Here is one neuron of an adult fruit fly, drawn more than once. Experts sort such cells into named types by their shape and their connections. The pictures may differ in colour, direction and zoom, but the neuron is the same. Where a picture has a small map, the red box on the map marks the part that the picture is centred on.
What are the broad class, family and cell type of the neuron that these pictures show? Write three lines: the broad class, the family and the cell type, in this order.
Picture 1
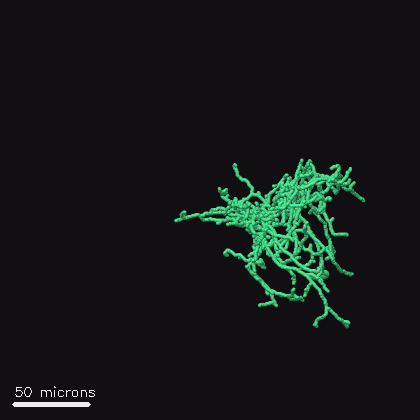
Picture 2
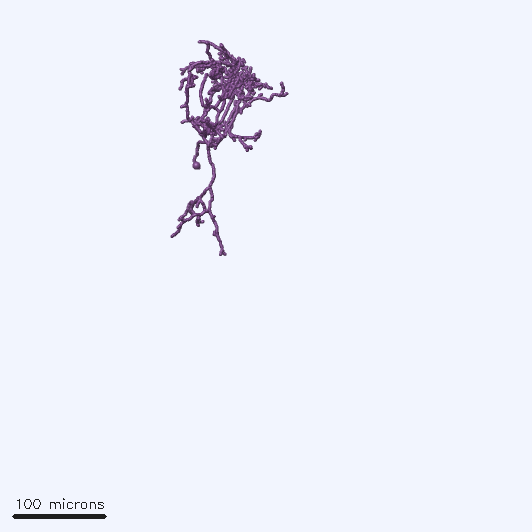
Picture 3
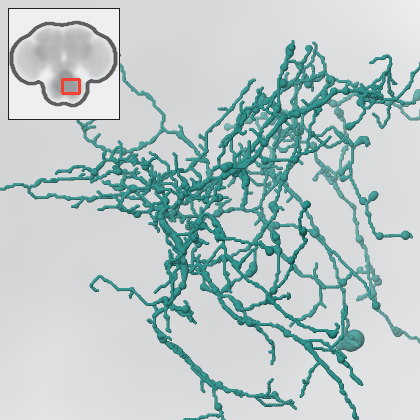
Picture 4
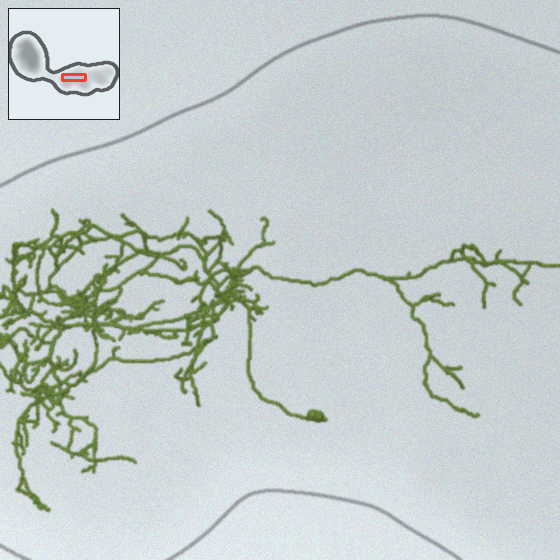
nerve-cord intrinsic neuron
hemilineage 12A
IN12A031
